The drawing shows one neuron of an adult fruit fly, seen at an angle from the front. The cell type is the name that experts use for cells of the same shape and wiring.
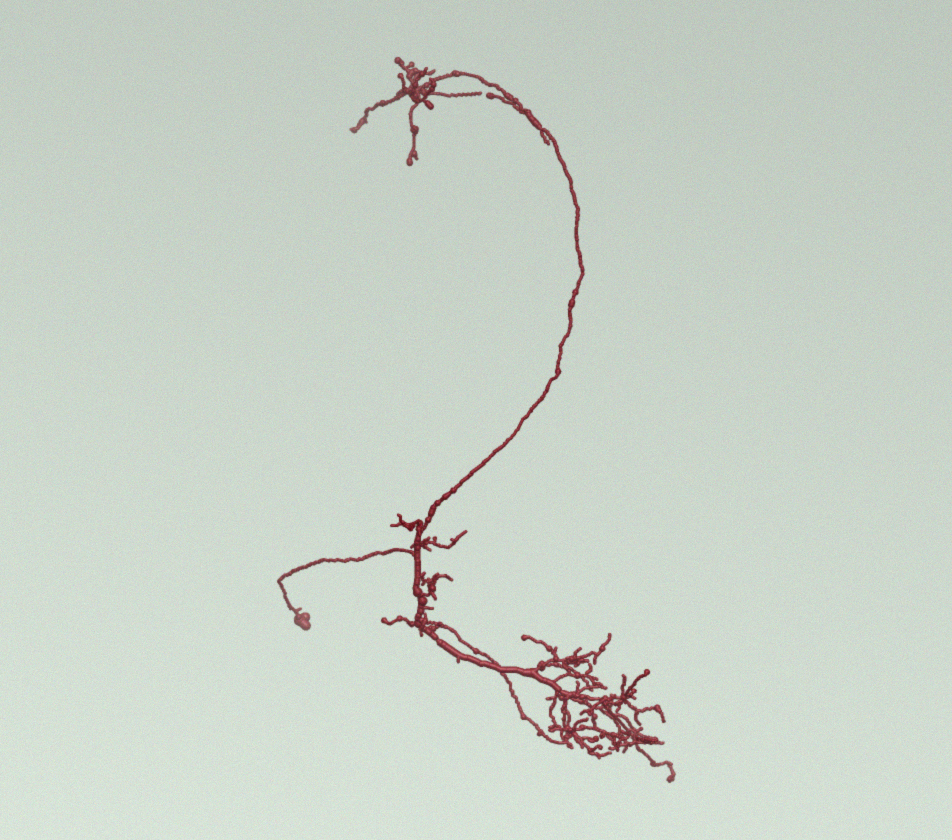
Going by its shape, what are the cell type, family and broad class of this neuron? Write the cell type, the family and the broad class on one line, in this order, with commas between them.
Z_lvPNm1, hemilineage ALlv1, central-brain intrinsic neuron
